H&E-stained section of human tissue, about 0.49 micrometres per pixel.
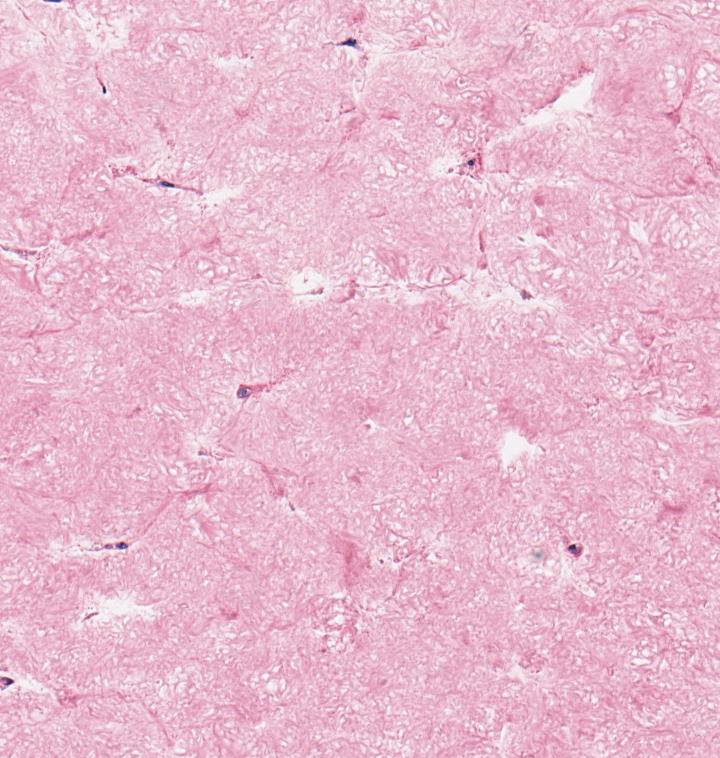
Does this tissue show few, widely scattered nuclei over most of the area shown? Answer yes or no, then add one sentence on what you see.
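Yes. Nuclei are scattered singly and widely apart, with large stretches of matrix containing none.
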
